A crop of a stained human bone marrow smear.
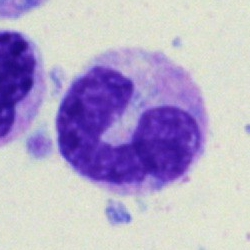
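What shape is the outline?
Round and smooth, I'd say.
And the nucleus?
A curved, horseshoe-shaped band opening toward the top, its two arms joined along the bottom by a broad stretch of nucleus.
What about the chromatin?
Dark purple and coarsely clumped.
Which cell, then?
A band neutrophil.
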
